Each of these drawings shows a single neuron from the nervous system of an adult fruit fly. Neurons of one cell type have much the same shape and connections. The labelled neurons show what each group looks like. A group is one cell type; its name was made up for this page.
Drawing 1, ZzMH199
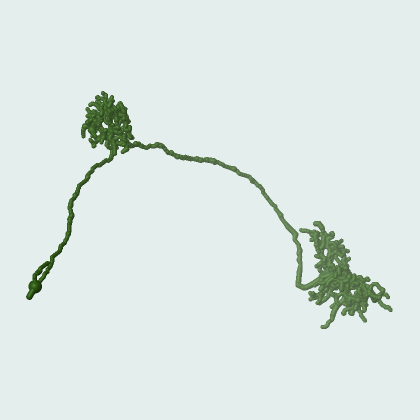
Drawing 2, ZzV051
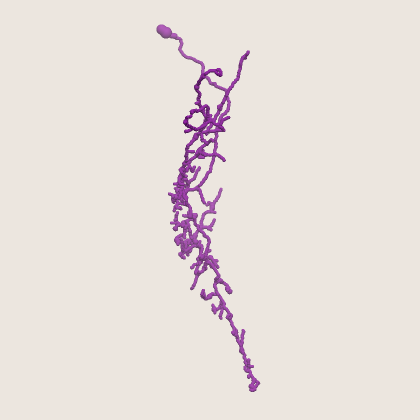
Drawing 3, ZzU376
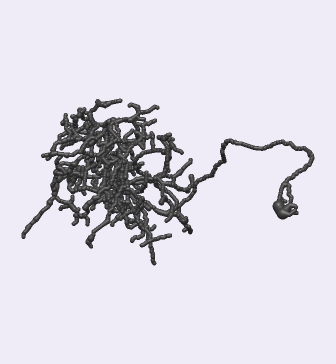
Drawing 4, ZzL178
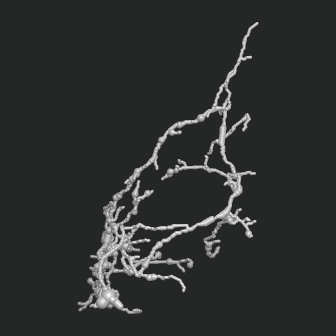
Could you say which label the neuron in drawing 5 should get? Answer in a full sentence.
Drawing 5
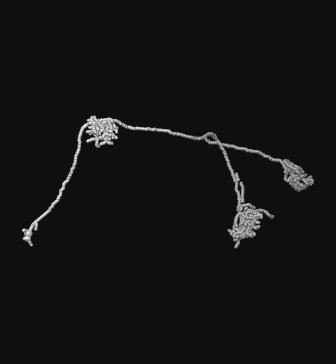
It belongs to ZzMH199.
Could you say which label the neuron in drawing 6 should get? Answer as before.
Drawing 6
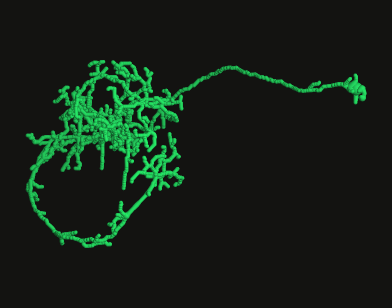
It belongs to ZzU376.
